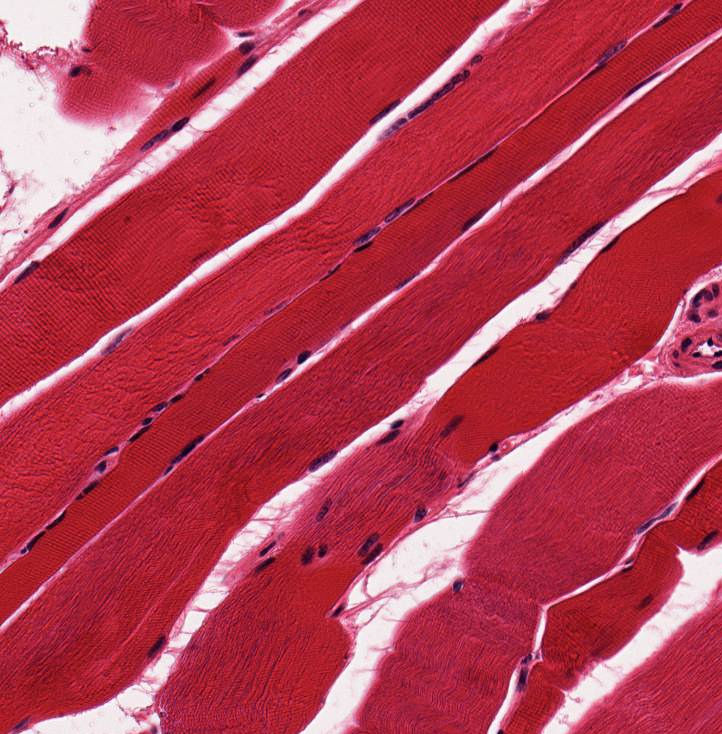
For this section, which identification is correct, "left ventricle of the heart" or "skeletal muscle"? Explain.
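This section is skeletal muscle. The nuclei are dark and flattened, lie at the edges of the fibres, and many are strung along the length of each fibre.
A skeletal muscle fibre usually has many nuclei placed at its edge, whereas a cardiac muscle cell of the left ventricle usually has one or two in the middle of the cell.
The fibres run as separate, unbranched bands.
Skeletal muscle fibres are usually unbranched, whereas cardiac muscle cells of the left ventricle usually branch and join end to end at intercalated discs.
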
